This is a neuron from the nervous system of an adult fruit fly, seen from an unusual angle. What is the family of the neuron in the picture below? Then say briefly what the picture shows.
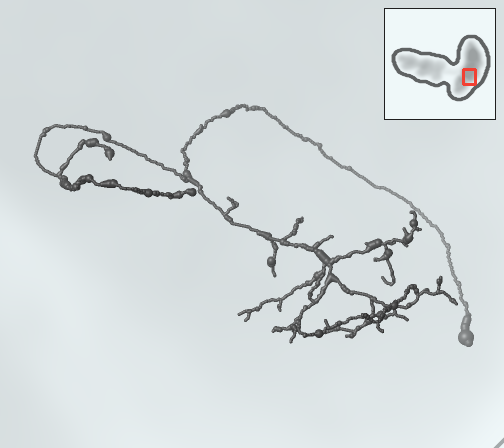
The family is hemilineage MX3. It is a central-brain intrinsic neuron. It lies in the brain. The cell body is at the lower right of the picture.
